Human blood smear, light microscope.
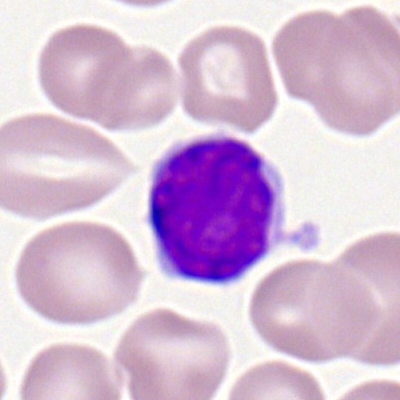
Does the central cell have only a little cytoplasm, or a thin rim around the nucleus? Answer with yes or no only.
Yes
